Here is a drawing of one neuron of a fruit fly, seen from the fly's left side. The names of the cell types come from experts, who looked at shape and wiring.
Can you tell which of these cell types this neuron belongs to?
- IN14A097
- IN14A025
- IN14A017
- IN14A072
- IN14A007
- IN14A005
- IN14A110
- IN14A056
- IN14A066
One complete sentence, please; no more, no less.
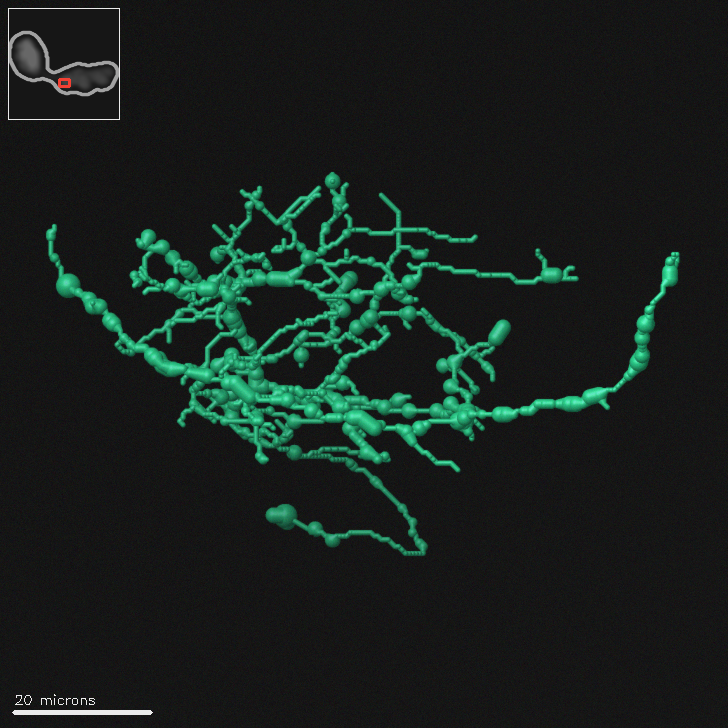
This neuron has been assigned cell type IN14A017.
